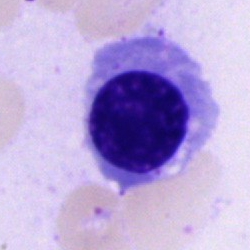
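Erythroblast, central cell, stained human bone marrow smear, light microscope. Chromatin dense, dark purple. Cytoplasm widest at upper right of nucleus. Outline irregular, not smoothly round. Small clear pale areas in cytoplasm at lower right edge of nucleus.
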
